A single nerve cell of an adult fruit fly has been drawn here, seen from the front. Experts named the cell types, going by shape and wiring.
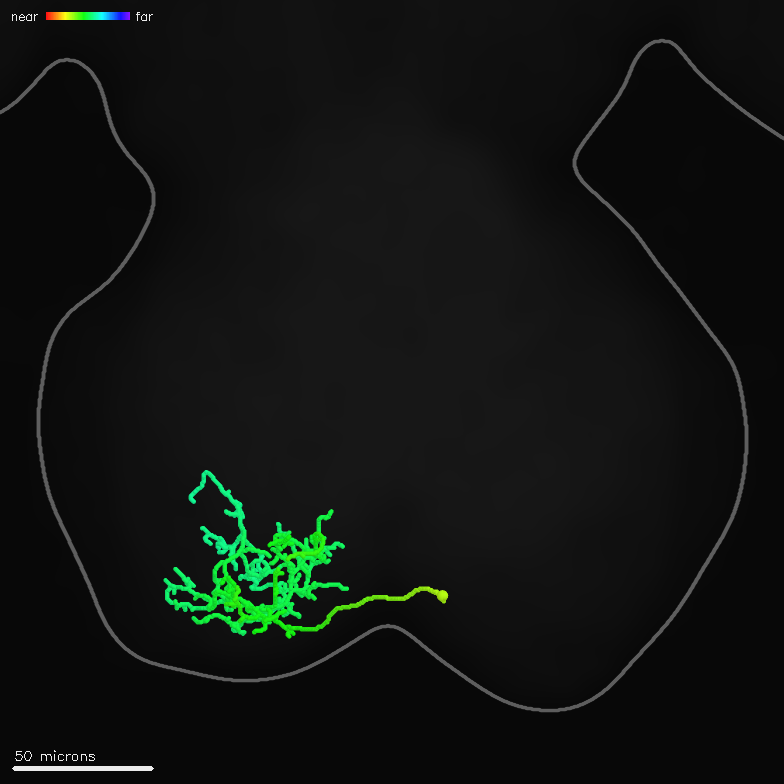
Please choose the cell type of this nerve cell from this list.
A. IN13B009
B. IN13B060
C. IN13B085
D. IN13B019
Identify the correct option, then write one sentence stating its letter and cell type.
The cell type of the nerve cell is given by option B, IN13B060.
